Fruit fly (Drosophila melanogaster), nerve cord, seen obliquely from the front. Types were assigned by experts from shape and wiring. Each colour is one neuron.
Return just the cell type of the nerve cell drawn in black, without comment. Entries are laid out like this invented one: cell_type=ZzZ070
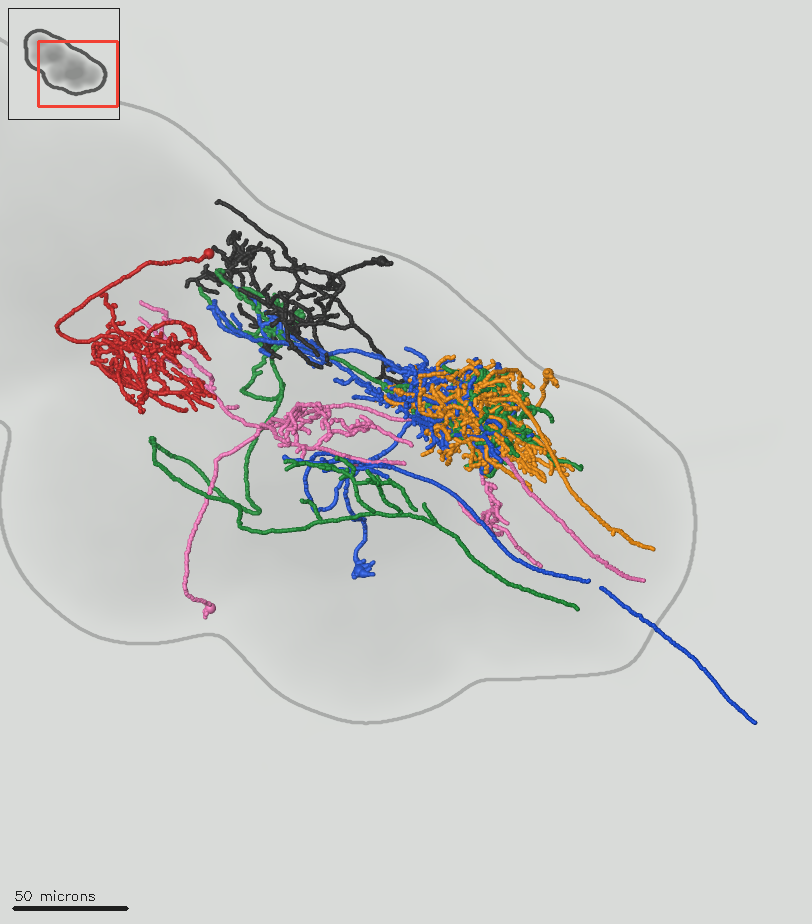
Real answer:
cell_type=IN11B023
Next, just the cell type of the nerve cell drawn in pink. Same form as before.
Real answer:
cell_type=AN07B057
